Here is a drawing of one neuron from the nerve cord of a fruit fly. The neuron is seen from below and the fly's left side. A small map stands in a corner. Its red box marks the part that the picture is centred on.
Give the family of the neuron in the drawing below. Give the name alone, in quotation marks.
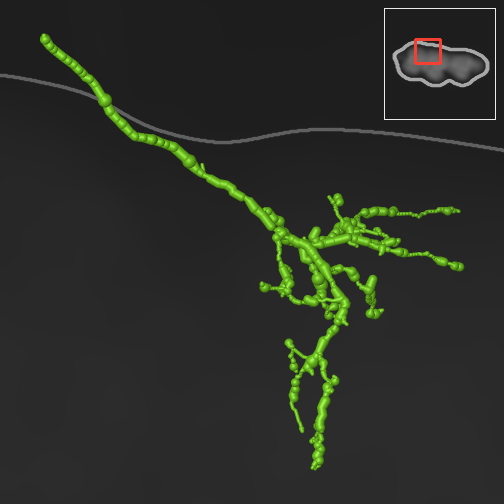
"class mechanosensory proprioceptive"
